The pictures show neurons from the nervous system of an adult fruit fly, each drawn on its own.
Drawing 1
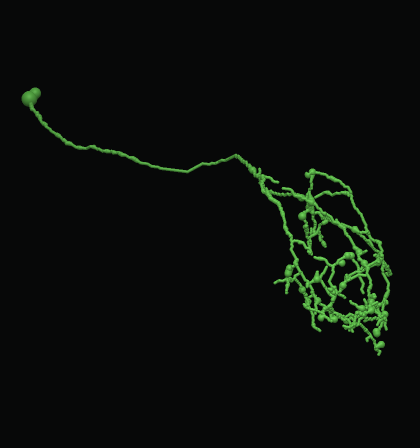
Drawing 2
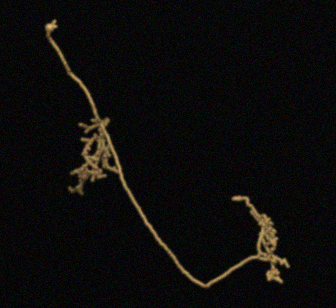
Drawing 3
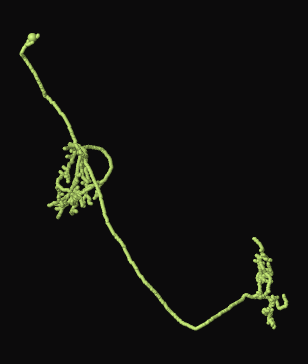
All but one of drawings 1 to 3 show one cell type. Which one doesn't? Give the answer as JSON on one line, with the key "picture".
{"picture": 1}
